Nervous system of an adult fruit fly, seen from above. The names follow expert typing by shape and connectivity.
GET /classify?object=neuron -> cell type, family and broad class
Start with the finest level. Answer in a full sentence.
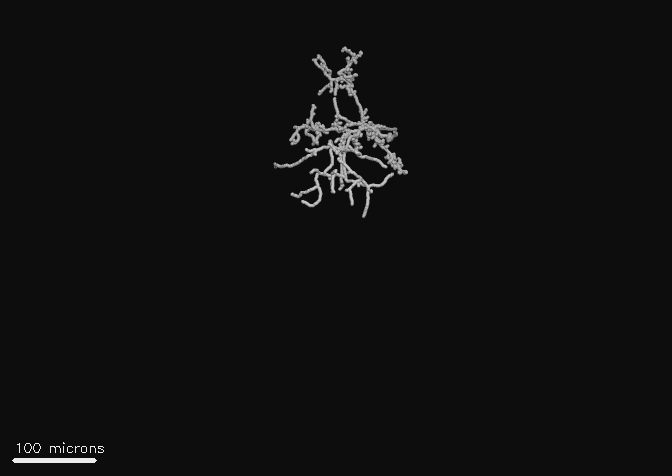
Type TN1a_i of hemilineage 12A, a nerve-cord intrinsic neuron.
